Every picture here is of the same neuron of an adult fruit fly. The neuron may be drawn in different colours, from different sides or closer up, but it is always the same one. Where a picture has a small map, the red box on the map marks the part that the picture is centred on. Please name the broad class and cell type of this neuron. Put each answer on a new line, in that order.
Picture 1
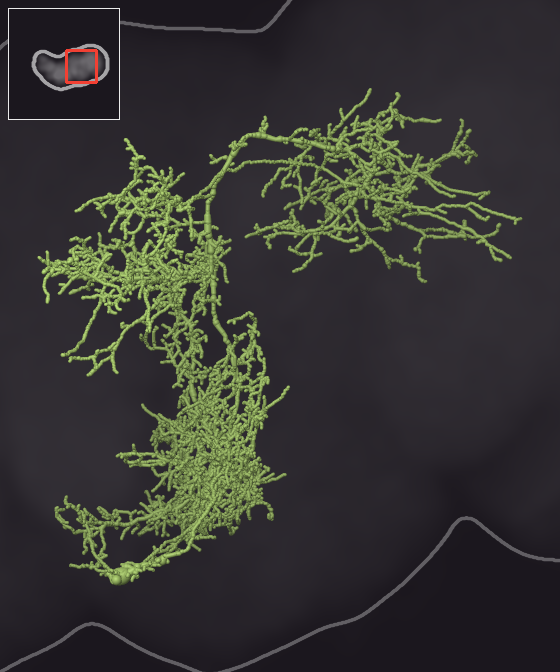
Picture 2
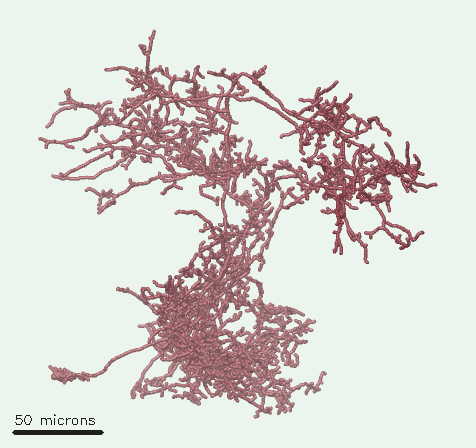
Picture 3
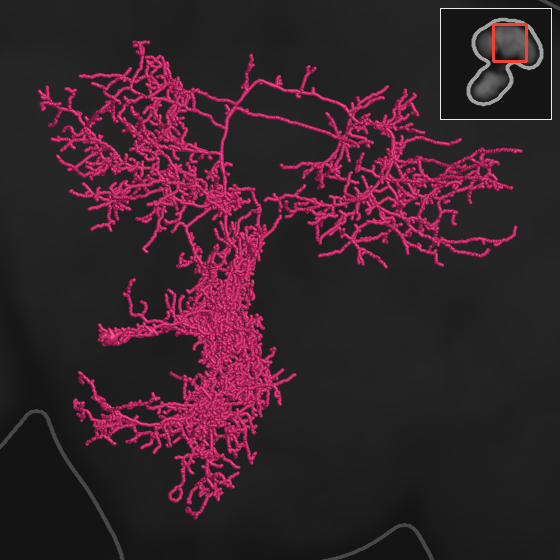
central-brain intrinsic neuron
CL366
